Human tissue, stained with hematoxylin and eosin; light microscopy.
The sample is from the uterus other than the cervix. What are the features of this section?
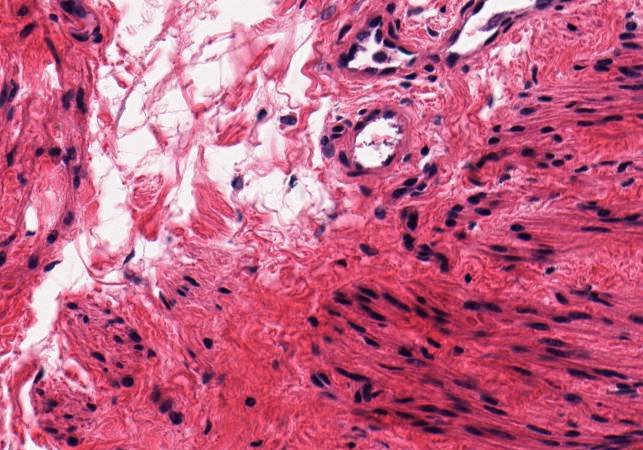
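Architecture: bundles of spindle-shaped cells fill most of the field, with a pale, loosely arranged area at upper left. Nuclei: in the right half, elongated and cigar-shaped, lying parallel to one another. Cytoplasm: pink and eosinophilic, merging into continuous fascicles. Vessels: one small vessel near top centre, its round empty lumen ringed by nuclei.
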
